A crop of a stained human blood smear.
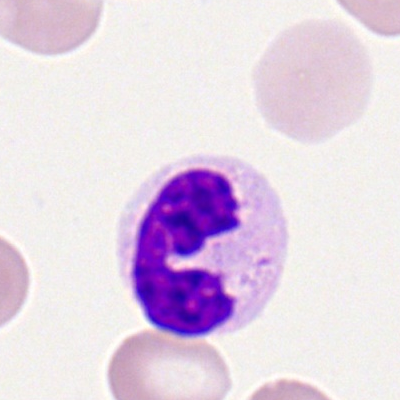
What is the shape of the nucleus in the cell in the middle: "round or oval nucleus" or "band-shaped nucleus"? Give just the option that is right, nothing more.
Band-shaped nucleus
